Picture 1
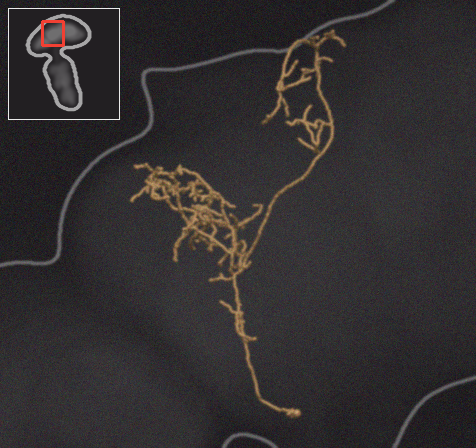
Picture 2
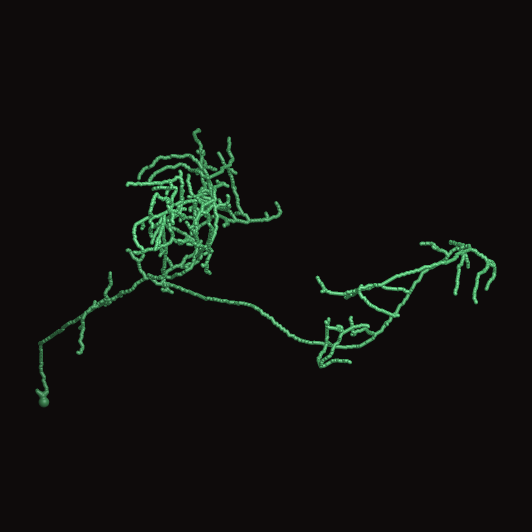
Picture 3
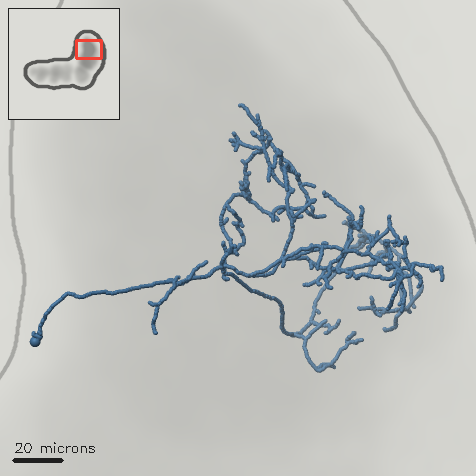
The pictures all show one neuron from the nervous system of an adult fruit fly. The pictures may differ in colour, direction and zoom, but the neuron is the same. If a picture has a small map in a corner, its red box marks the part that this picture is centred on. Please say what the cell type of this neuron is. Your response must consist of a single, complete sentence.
As its cell type, this neuron has CB3469.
